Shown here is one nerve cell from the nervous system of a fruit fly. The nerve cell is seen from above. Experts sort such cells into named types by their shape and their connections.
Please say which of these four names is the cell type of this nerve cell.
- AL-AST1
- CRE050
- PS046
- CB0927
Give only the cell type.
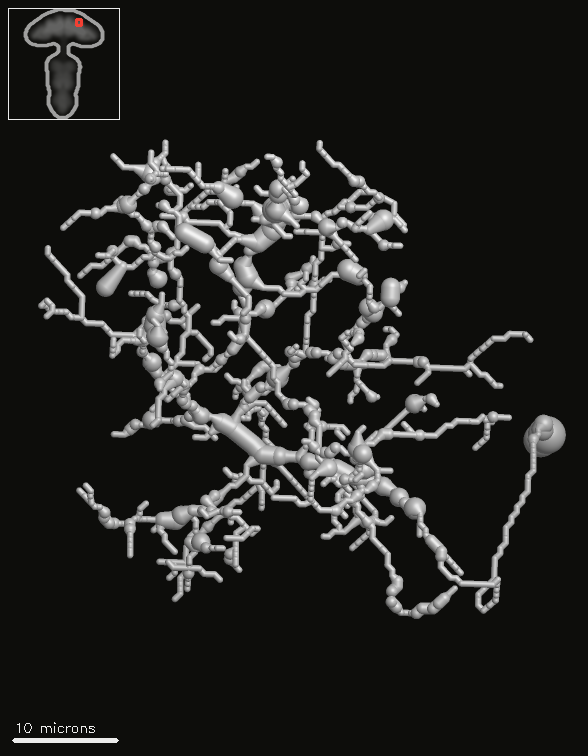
CB0927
